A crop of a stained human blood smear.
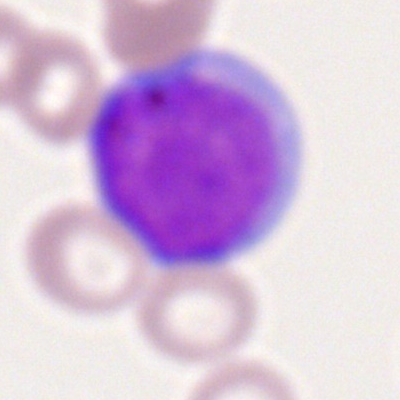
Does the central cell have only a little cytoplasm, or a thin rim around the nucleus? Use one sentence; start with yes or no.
Yes, around the nucleus there is only a narrow rim of cytoplasm.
